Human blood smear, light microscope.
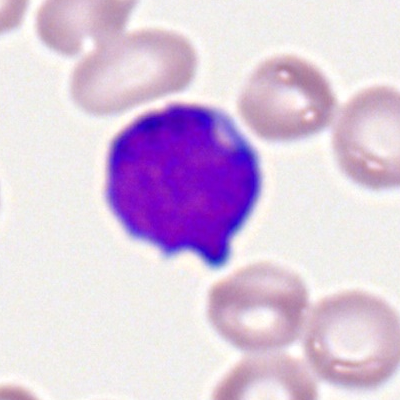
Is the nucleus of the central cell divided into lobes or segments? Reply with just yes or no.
No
